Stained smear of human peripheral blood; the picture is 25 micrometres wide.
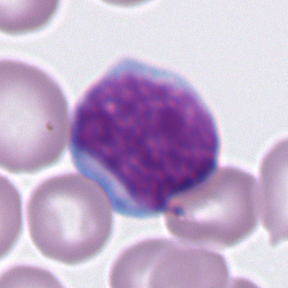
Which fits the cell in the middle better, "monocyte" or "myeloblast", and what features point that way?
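I'd call this a myeloblast. What decides it for me is the cytoplasm, which forms only a narrow rim around the nucleus.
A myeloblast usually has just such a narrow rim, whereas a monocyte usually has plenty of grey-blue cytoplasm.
The rim here is pale blue and widest at the lower left. The nucleus measures about 13 by 11 micrometres, and its chromatin is finely stippled rather than coarsely clumped.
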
